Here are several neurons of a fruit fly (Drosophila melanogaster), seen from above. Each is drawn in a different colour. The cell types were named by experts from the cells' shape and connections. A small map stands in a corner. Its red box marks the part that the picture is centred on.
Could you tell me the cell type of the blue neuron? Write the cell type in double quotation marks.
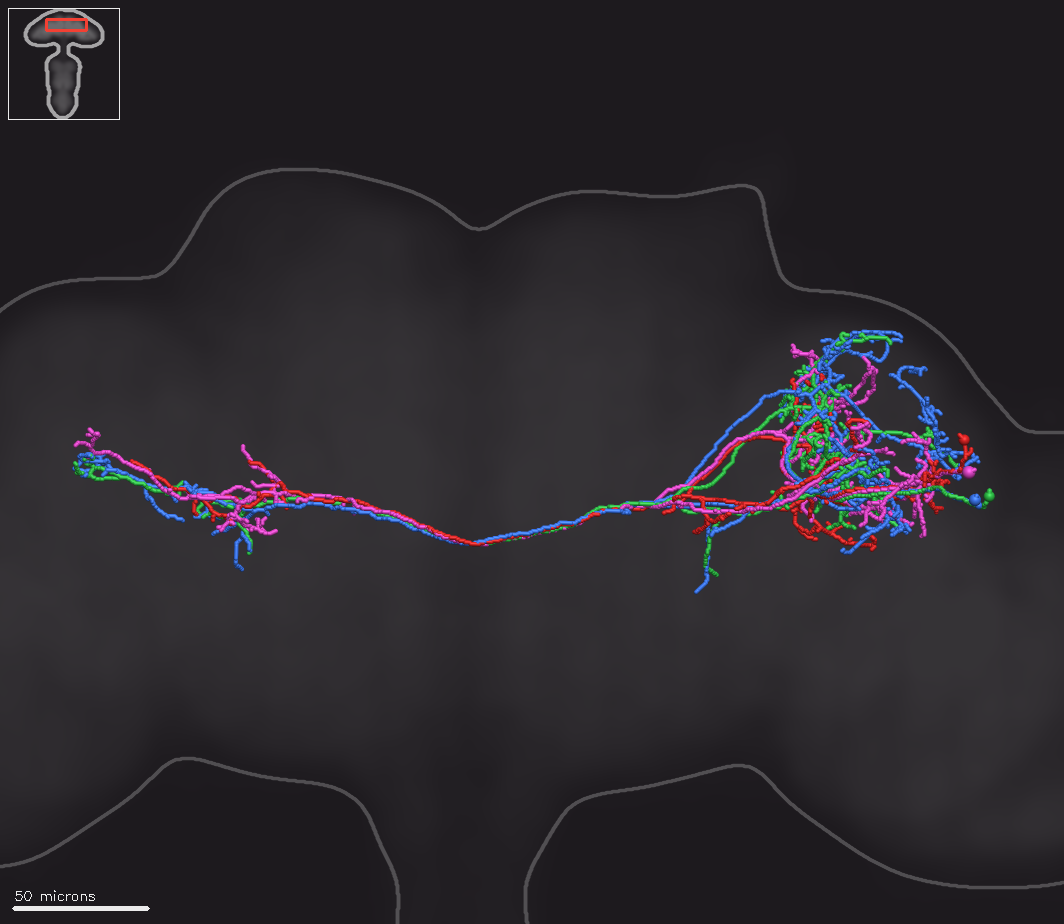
"CB2342"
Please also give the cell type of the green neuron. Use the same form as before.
"AVLP069_a"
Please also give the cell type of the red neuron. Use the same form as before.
"AVLP069_c"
